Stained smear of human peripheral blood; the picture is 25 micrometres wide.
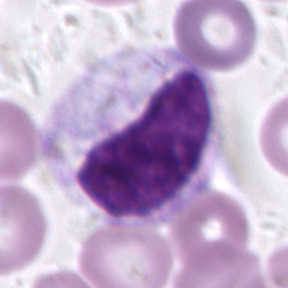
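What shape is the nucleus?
Elongated, bean-shaped, lying diagonally from lower left to upper right.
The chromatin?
Dense, dark purple, coarsely clumped.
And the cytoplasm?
Abundant and very pale greyish-lilac, with fine, faint lilac granules scattered through it.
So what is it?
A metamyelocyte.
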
